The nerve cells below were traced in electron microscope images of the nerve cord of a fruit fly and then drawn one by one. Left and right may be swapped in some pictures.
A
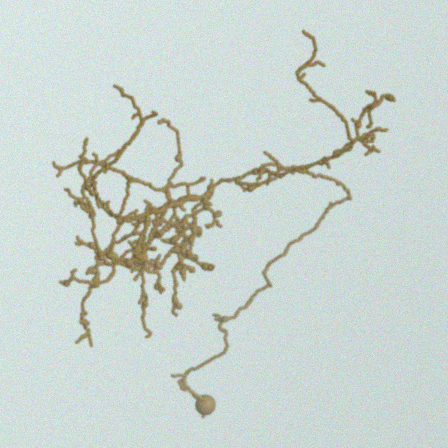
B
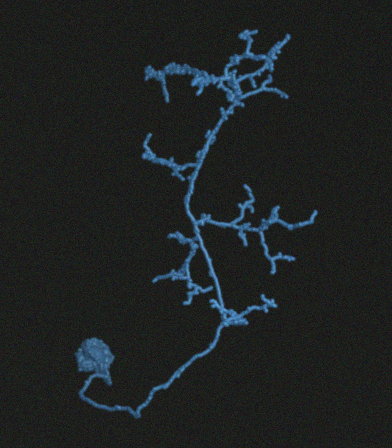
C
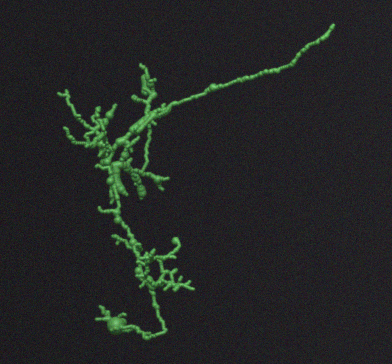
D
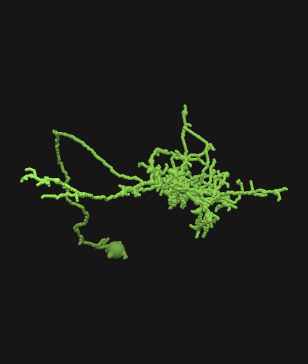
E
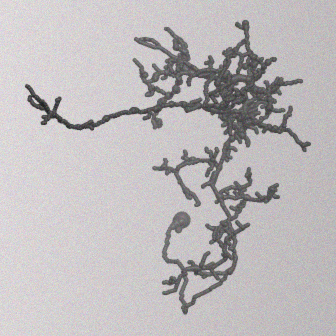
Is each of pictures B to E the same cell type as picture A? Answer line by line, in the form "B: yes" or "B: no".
B: no
C: no
D: yes
E: no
